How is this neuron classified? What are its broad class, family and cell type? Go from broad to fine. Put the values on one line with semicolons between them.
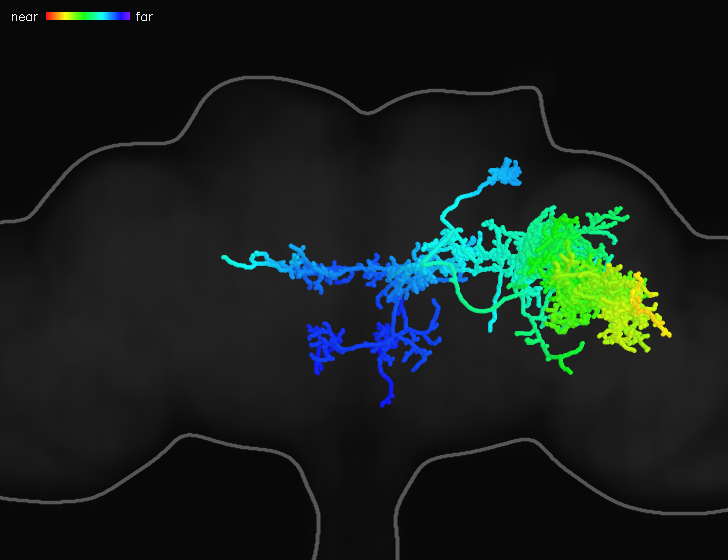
central-brain intrinsic neuron; hemilineage VESa1; AVLP597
